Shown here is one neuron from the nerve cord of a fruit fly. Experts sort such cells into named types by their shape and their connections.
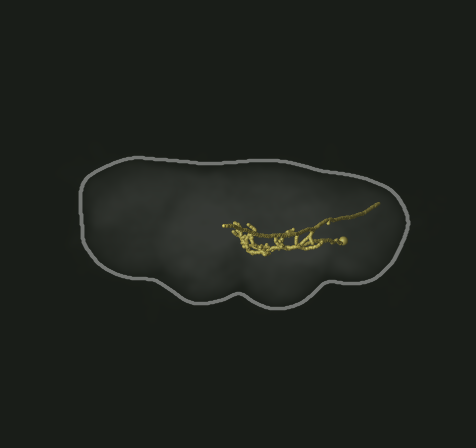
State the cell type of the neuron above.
AN10B046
